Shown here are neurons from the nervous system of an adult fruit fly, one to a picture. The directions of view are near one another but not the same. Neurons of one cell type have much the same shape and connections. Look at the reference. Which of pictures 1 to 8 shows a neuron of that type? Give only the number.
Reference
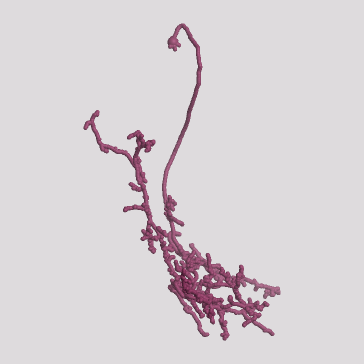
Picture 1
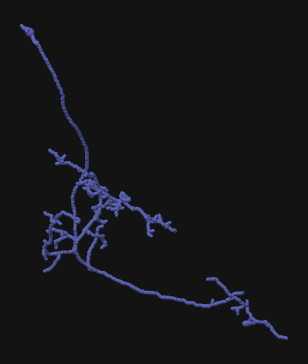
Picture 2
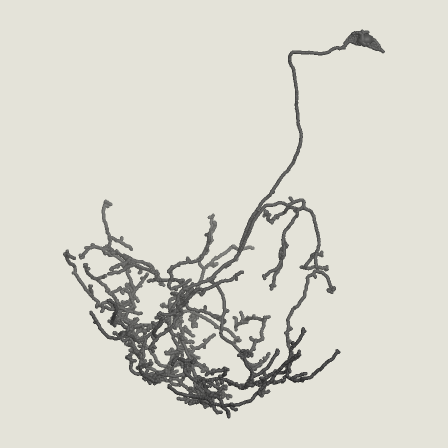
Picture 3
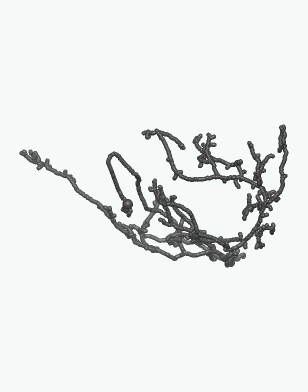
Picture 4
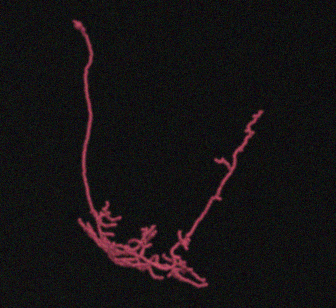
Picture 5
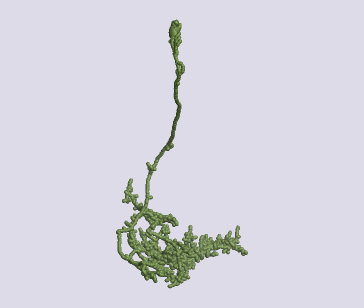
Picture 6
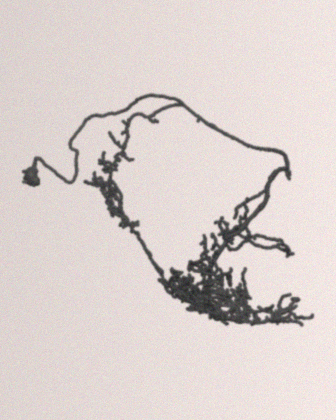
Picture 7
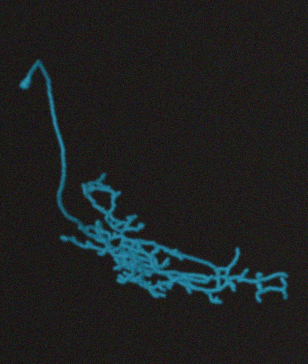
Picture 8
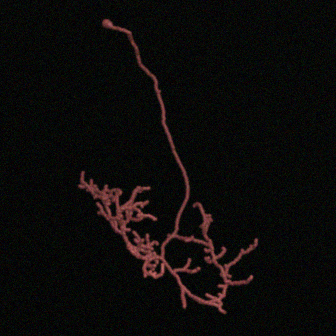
7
